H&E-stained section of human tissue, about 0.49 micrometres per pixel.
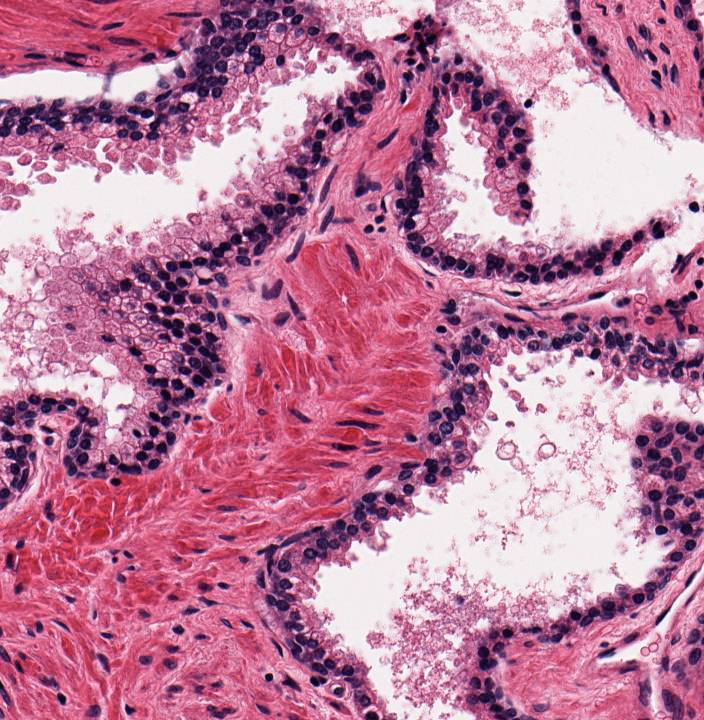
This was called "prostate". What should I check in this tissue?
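So for the prostate, the gland outlines are what fit best: they undulate and fold in rather than staying smooth and round.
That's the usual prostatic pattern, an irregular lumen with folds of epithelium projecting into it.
The glands are irregular spaces filling much of the field, split up by bands of pink stroma, the broadest running diagonally across the centre. Their lining is columnar cells with pale, finely vacuolated cytoplasm toward the lumen. And the lumens, especially at lower right, hold pale pink flocculent material.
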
